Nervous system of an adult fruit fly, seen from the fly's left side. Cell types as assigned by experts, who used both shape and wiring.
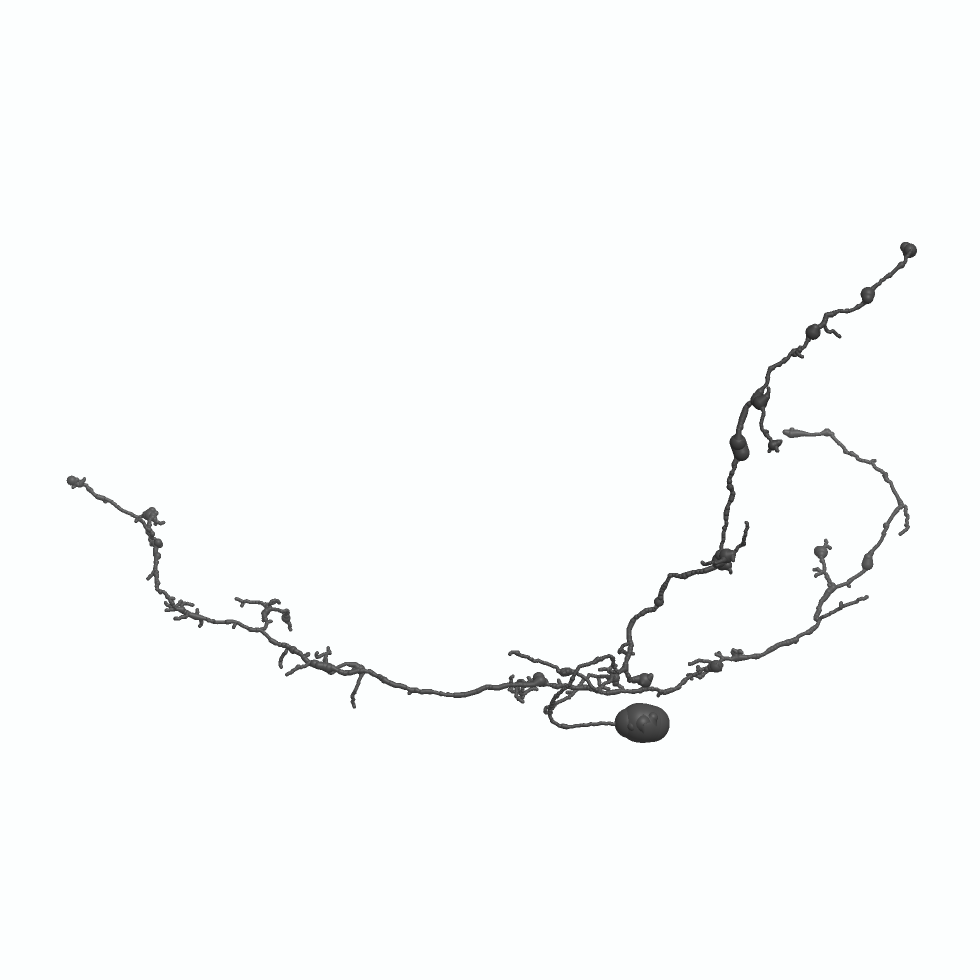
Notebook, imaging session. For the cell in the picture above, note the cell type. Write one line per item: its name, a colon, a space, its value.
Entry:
cell type: IN13A072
